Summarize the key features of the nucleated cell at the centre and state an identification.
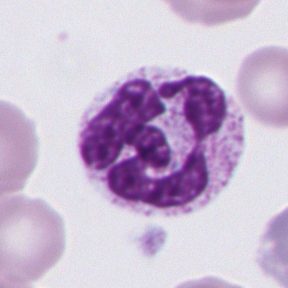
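Nucleus divided into several separate lobes; no nucleoli visible. Cytoplasm holds fine, faint lilac granules. No vacuoles seen. This is a segmented neutrophil.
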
